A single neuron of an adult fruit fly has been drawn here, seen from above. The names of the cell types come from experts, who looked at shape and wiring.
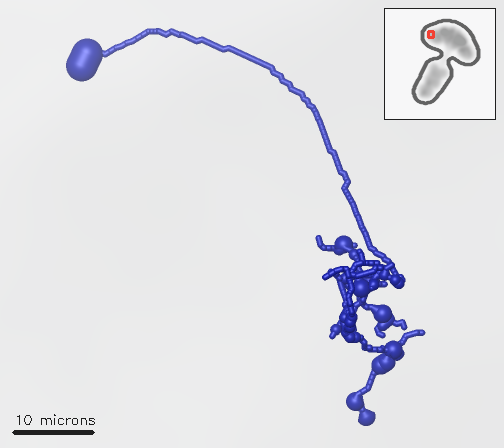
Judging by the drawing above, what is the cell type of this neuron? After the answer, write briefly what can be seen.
The cell type is Cm2. This is an optic-lobe intrinsic neuron. It lies in the brain. Its cell body lies at the upper left of the picture. By the scale bar it is about 50 microns tall in this view.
